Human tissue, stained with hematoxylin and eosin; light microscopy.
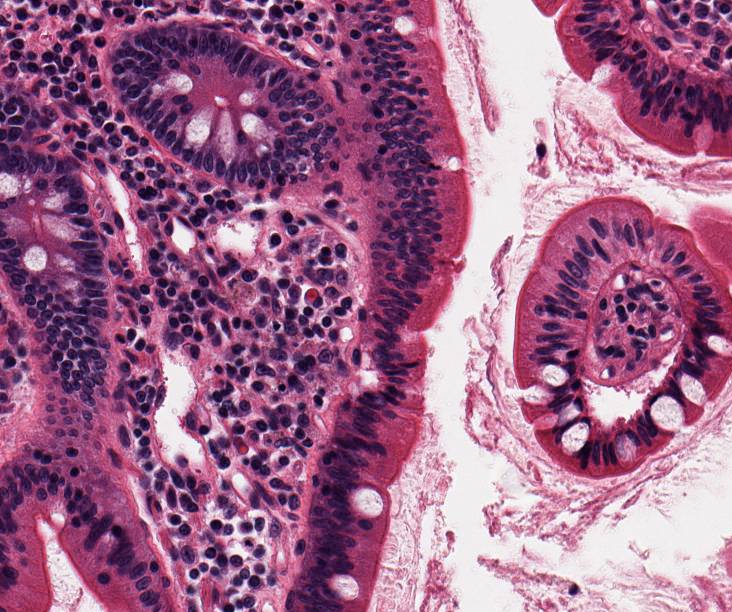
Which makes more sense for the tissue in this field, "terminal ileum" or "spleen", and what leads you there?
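This is terminal ileum. Tall simple columnar epithelium lines the surface, its elongated nuclei lined up toward the cell bases. Its free surface, facing the white space, carries a dense, bright pink border. Goblet cells with pale, rounded, clear cytoplasm are scattered among the columnar cells, several ringing the rounded profile at the right. The stroma at centre-left is crowded with small round cells with dark nuclei, mostly lymphocytes and plasma cells.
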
